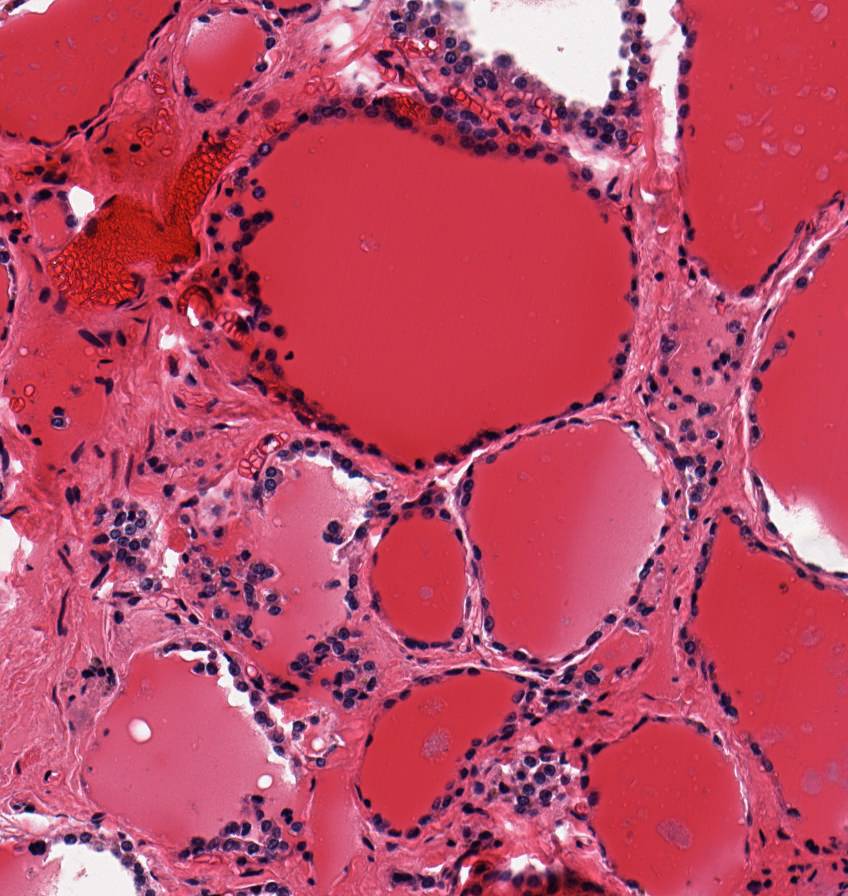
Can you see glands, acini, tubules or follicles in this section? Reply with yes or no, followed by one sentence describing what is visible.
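Yes. The field is made up of rounded, closed follicles of varying size packed side by side with thin partitions between them.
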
